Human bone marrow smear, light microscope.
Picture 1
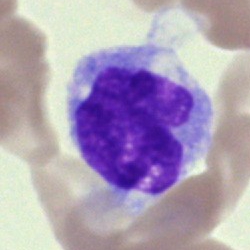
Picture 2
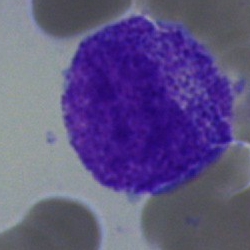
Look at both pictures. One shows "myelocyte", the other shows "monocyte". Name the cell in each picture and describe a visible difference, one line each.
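In picture 1 we see a monocyte: No distinct granules are visible in the cytoplasm.
In picture 2 we see a myelocyte: The cell is packed with coarse dark purple granules.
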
